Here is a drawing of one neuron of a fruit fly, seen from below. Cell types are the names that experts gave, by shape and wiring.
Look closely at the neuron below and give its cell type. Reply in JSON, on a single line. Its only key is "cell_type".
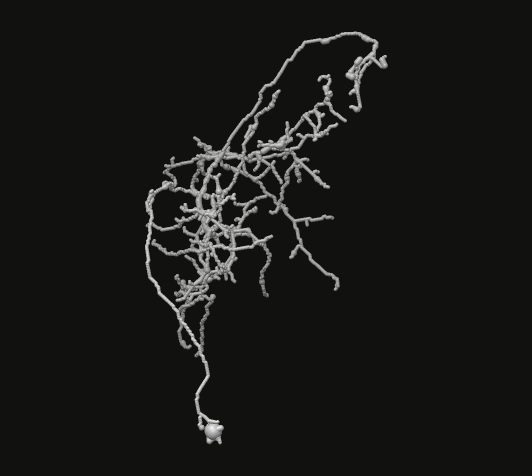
{"cell_type": "IN04B097"}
